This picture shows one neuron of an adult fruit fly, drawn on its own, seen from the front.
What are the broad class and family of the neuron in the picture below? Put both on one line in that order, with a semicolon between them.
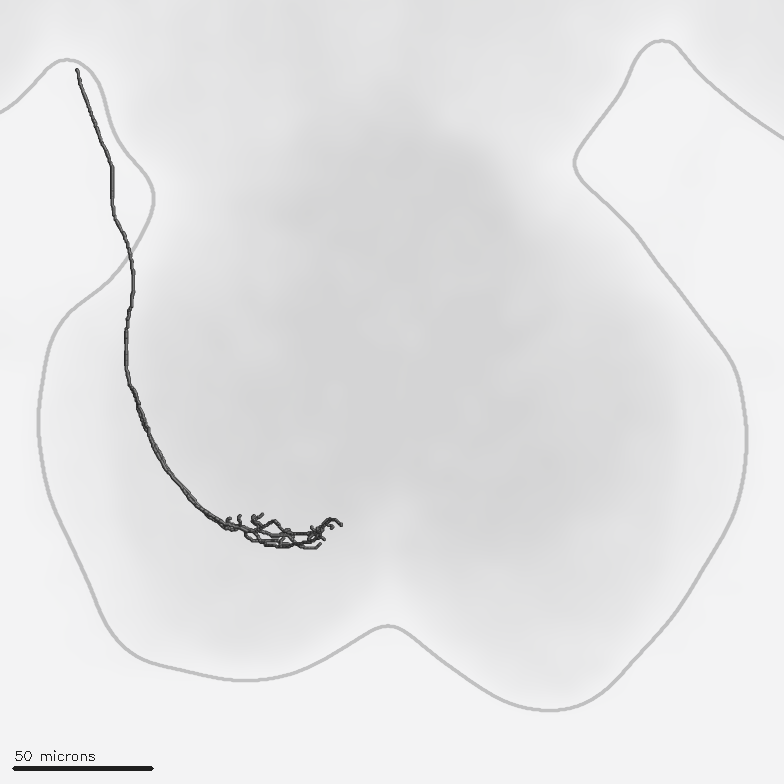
sensory neuron entering the nerve cord; class mechanosensory tactile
